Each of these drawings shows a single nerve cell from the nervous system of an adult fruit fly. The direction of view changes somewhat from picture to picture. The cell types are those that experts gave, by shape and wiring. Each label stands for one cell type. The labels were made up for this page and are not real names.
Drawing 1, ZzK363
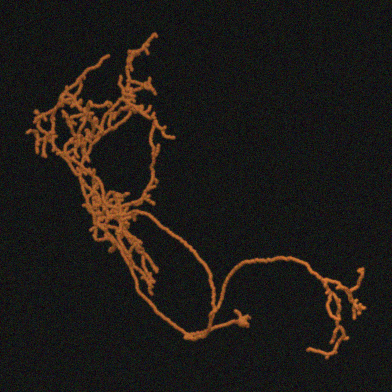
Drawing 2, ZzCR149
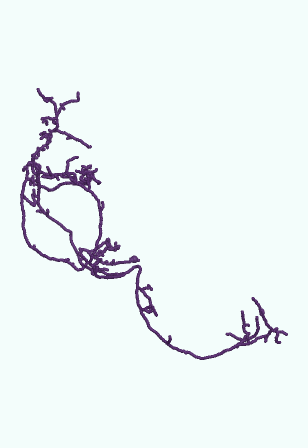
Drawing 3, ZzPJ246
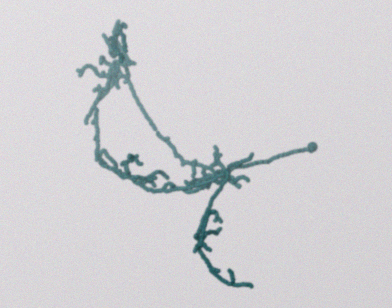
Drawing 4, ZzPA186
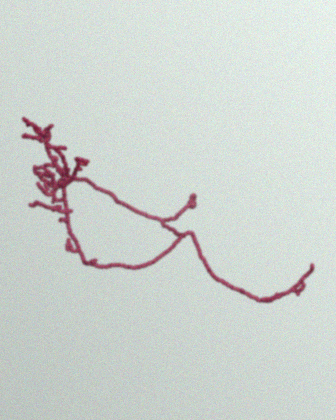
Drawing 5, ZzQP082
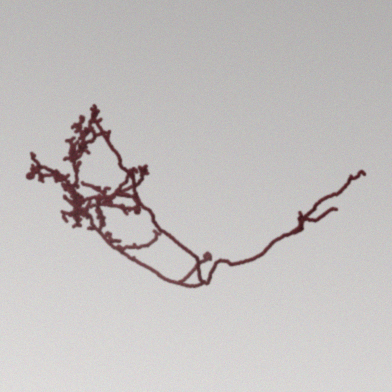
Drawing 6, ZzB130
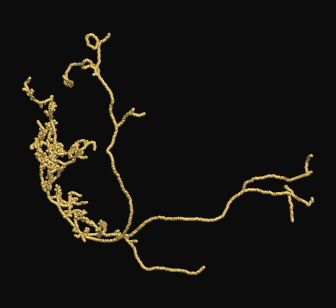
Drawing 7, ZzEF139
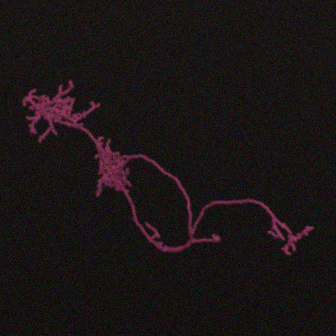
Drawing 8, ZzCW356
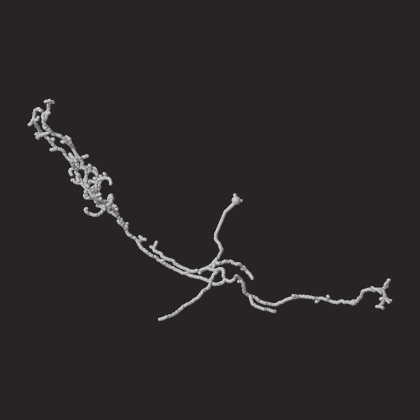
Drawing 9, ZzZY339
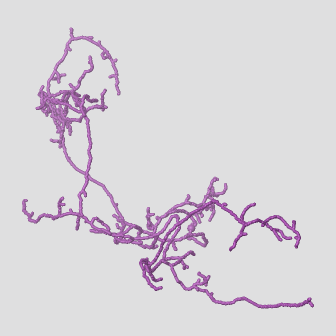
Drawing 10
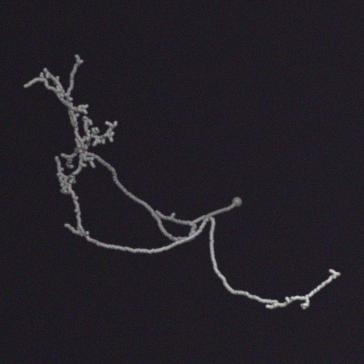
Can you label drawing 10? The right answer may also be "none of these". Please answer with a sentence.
It belongs to ZzPA186.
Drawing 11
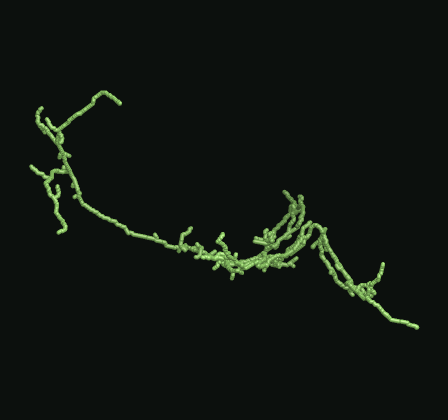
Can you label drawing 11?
It belongs to ZzPJ246.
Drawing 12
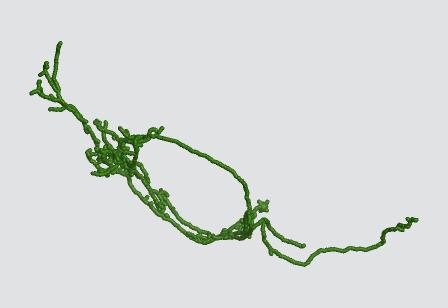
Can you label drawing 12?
It belongs to ZzCW356.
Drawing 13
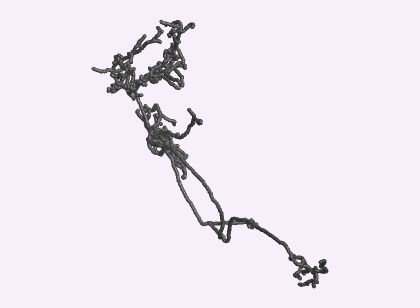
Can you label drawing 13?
It belongs to ZzK363.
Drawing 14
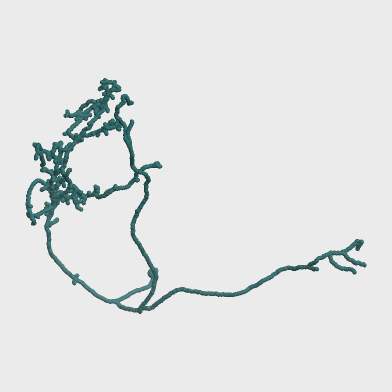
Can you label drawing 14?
It belongs to ZzQP082.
